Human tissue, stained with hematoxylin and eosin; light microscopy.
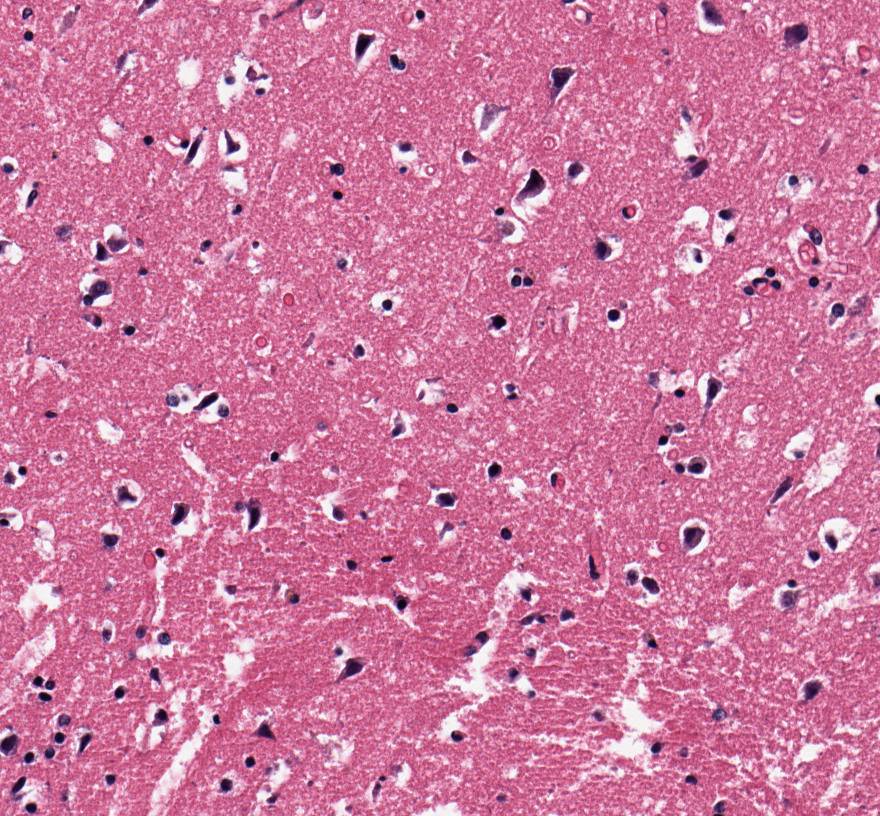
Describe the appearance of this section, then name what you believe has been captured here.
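The whole field is finely granular pink neuropil, cells scattered fairly evenly through it. Angular, triangular neurons sit throughout, most stained so darkly that nucleus and cytoplasm are hard to tell apart. Between them, small round dark nuclei with scant visible cytoplasm. This is cerebral cortex.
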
